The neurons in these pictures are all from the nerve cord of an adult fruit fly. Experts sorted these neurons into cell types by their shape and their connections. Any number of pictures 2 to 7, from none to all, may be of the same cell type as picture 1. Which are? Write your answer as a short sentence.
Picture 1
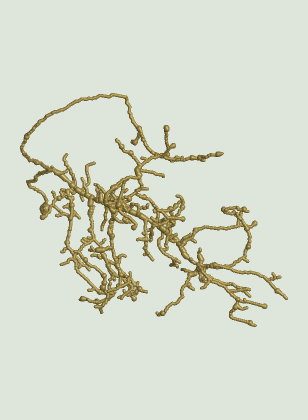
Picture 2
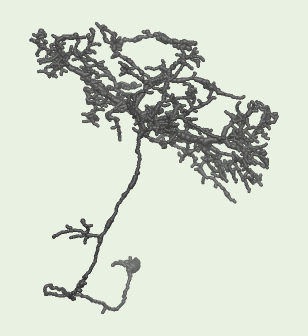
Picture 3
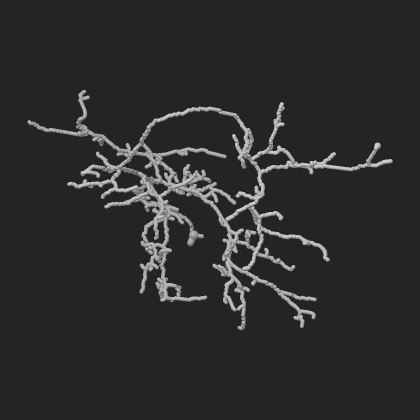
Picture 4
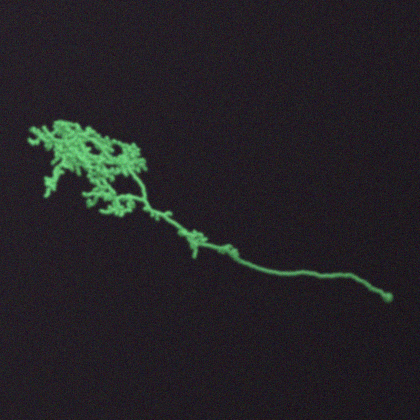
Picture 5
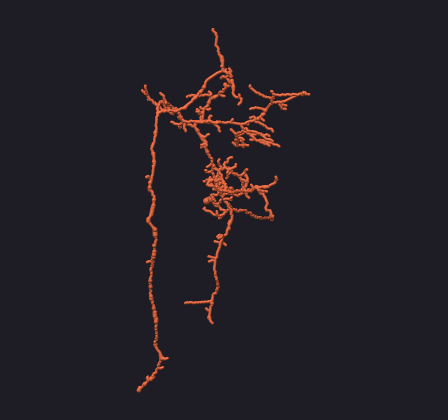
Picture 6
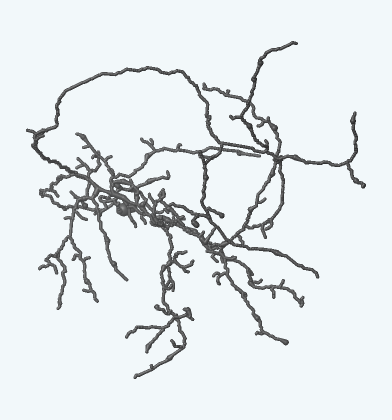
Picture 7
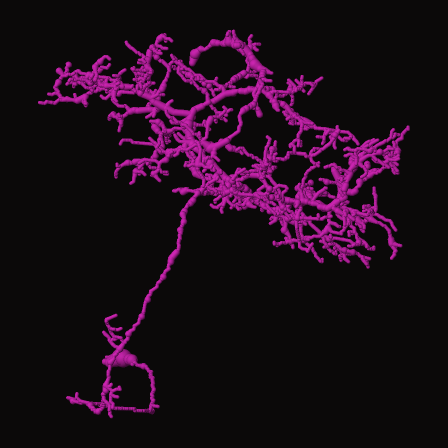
Picture 3 and picture 6 are of the same cell type.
